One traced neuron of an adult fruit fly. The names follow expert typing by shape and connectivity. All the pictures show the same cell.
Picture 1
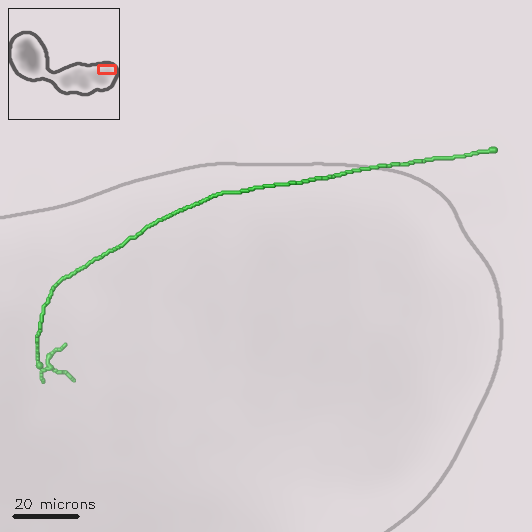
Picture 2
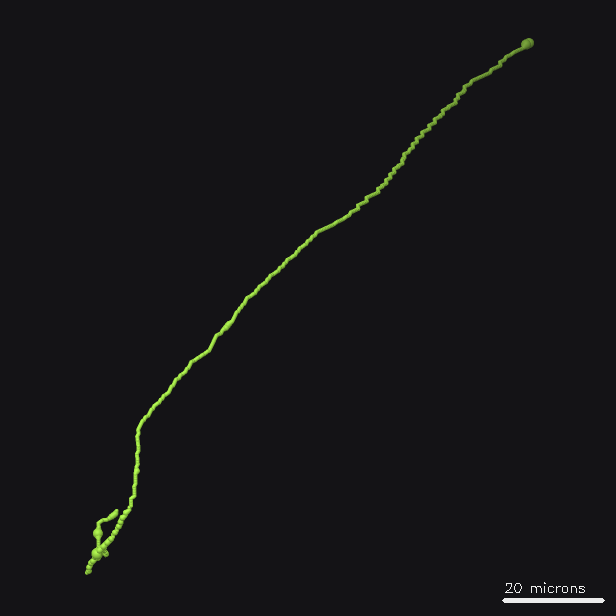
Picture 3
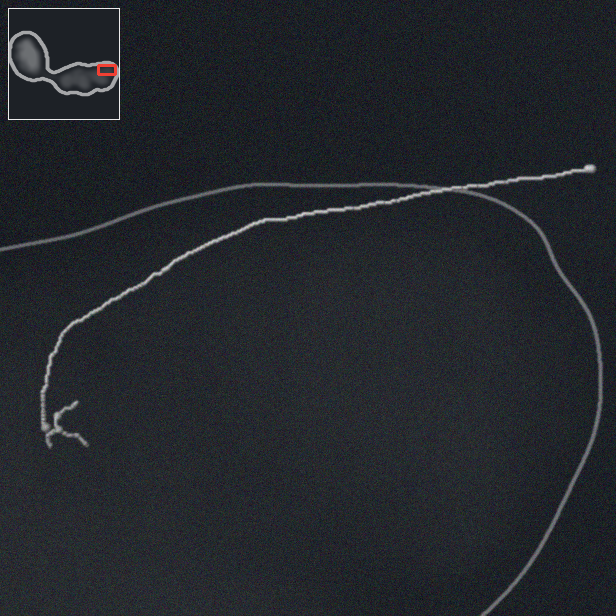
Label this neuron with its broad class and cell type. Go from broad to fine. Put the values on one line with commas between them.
sensory neuron entering the nerve cord, SNxx03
